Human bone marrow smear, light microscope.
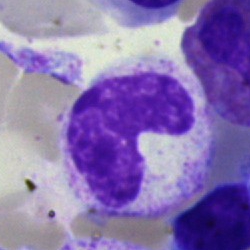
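Band neutrophil at the centre of this stained marrow smear. First, the outline is roughly round. Second, the nucleus is kidney-shaped, deeply indented on its right side. Third, its chromatin is clumped, with paler patches lying between darker areas. Finally, no nucleoli are visible.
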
